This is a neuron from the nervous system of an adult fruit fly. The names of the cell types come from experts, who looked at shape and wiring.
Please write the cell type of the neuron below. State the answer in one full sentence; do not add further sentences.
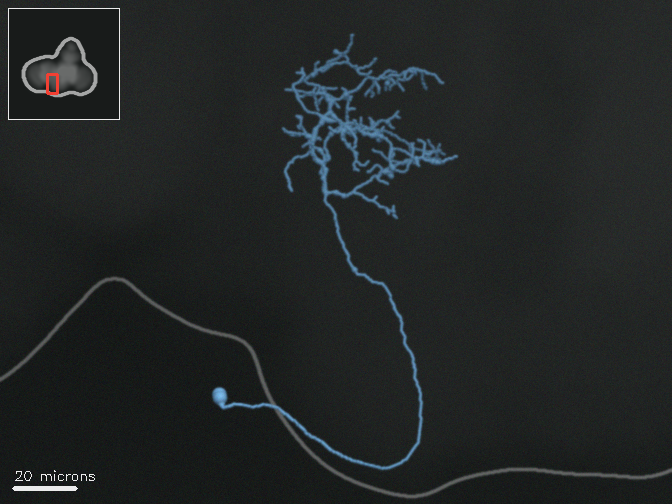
The cell type designation of this neuron is GNG634.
